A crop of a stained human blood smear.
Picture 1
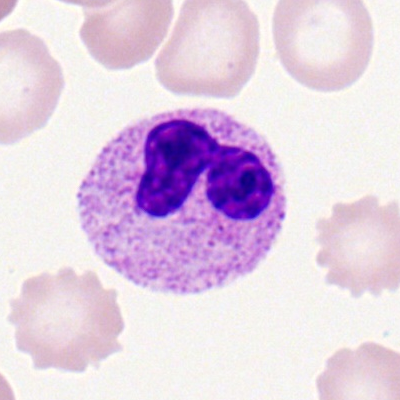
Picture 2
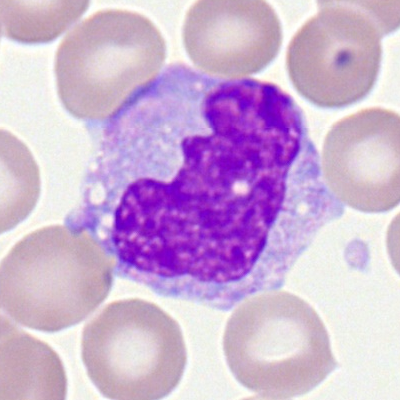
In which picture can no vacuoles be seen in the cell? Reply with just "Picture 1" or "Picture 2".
Picture 1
